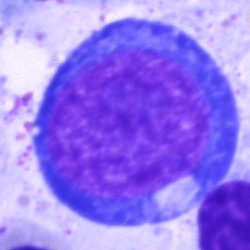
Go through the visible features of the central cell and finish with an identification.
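The cytoplasm stains deep blue and shows no visible granules. Beside the nucleus at the lower right, a pale clear area lies within the cytoplasm. Part of another dark-staining cell occupies the lower right corner of the picture. The central cell is a proerythroblast.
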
